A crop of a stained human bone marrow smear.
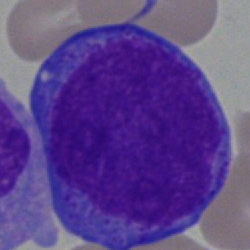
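Blast, the central cell in this stained bone marrow smear. I notice that its deep blue cytoplasm makes only a narrow rim around the nucleus, and that rim seems widest along the lower edge. Up at the upper left, a small clear spot sits in the cytoplasm.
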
